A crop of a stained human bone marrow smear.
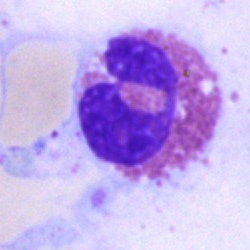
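Eosinophil, the central cell. Its nucleus is divided into two lobes and lies toward the left side of the cell, leaving more cytoplasm on the right. Coarse, round granules pack the cytoplasm and fill the space between the two nuclear lobes.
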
